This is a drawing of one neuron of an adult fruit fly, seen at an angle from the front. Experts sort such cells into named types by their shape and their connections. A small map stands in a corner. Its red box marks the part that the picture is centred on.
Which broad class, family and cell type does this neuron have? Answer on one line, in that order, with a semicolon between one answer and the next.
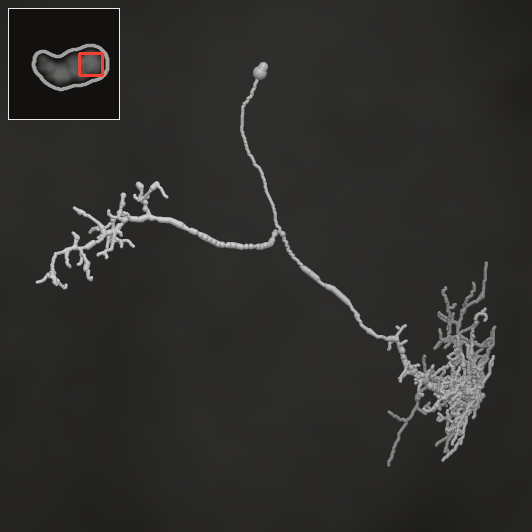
visual projection neuron; hemilineage VPNd1; LPLC4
